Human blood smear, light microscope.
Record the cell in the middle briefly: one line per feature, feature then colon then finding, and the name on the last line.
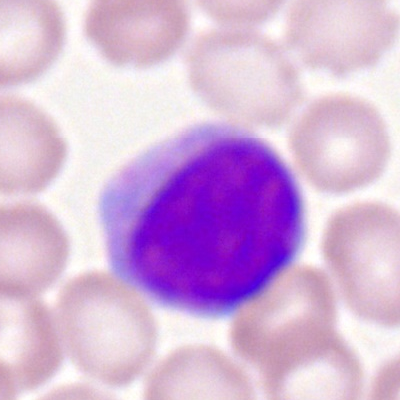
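Shape: roughly round, a few slightly flattened, angular sides
Chromatin: deep purple, only a few small, faint paler patches
Cytoplasm: pale blue
Granules: none visible in the cytoplasm
Name: myeloblast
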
